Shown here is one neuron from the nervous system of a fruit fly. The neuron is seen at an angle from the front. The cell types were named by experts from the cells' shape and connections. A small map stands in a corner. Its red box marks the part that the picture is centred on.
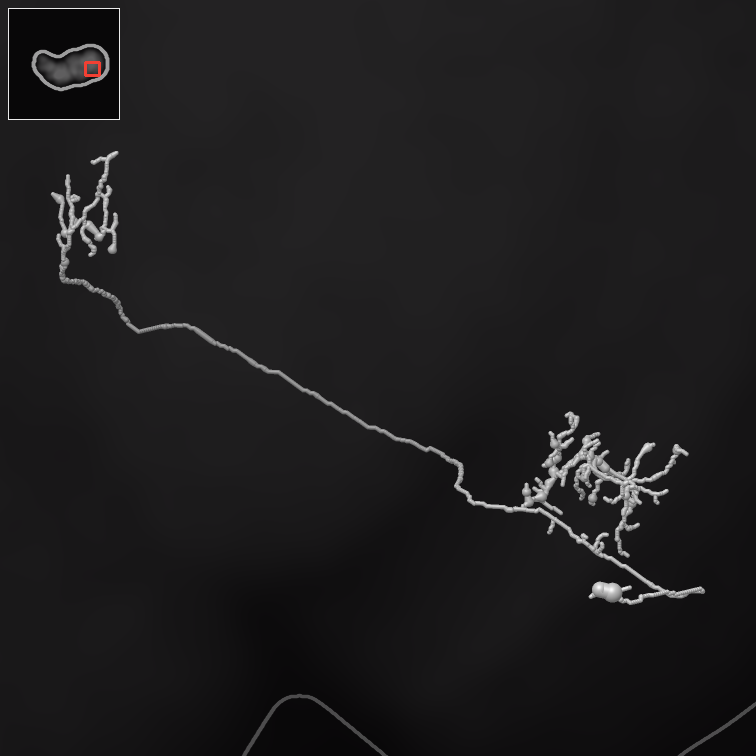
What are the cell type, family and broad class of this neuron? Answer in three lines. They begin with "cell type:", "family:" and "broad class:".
cell type: Tm38
family: Tm
broad class: optic-lobe intrinsic neuron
